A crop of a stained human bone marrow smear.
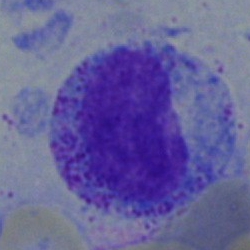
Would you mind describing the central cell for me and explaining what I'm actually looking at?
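The nucleus lies off-centre, toward the left side of the cell, and stains deep purple throughout. The cytoplasm is pale blue-grey and holds scattered reddish-purple granules. The central cell is a myelocyte.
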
